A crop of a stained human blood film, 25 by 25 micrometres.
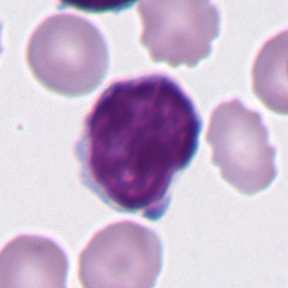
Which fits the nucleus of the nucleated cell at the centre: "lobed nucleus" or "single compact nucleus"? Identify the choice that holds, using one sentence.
It is a single compact round, oval or kidney-shaped nucleus that the cell has.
